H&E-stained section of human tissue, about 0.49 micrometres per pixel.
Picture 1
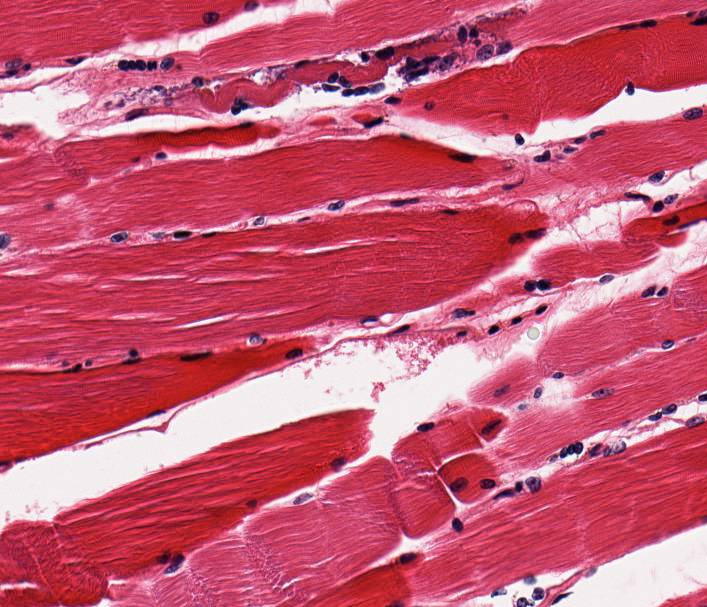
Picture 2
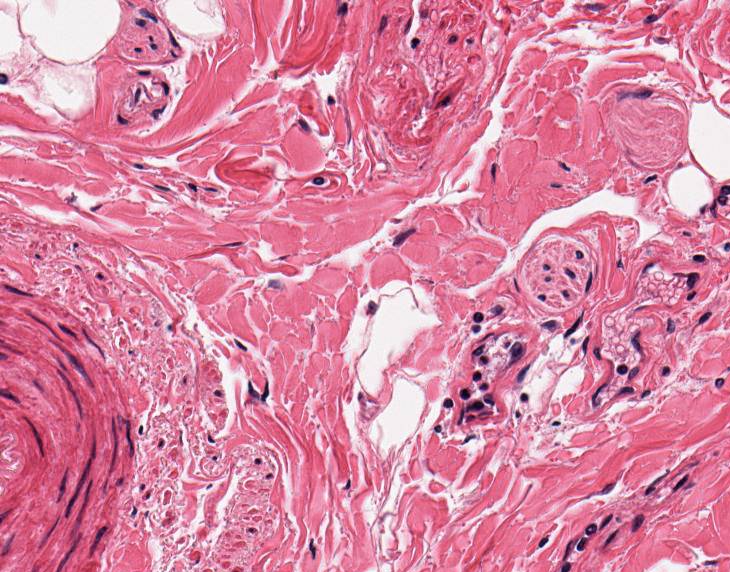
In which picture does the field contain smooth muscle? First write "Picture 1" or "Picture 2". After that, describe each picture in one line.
Picture 2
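In picture 1: Fine transverse cross-striations are visible along the muscle fibres.
In picture 2: A thick-walled muscular vessel, with concentric layers of smooth muscle and elongated nuclei, lies at the lower left edge.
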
